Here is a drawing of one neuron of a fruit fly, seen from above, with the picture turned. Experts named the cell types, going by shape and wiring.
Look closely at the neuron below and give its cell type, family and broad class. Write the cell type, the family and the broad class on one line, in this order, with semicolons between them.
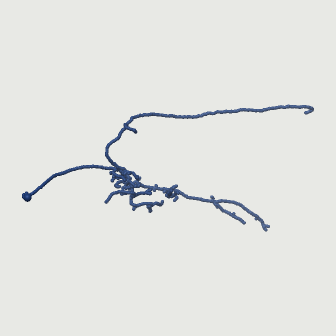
IN07B096_a; hemilineage 07B; nerve-cord intrinsic neuron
